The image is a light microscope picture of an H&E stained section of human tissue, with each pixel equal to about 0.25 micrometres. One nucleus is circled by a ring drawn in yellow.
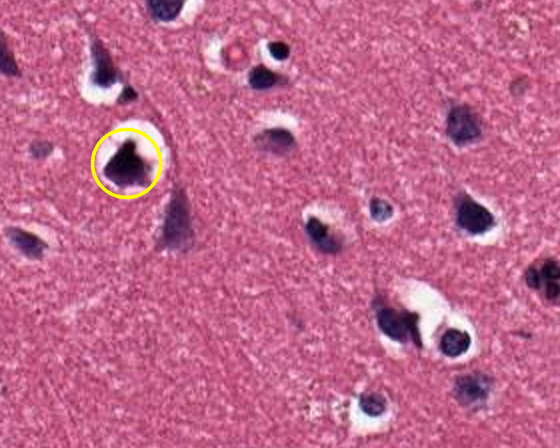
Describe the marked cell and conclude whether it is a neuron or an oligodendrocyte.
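The cell appears as a sharply angular, roughly triangular body that stains very dark purple, darker than most of the nuclei around it. The dark body is evenly and densely stained, with no internal detail visible. No separate rim of pink cytoplasm can be made out around the dark body. Just below and to the right lies another angular purple cell that has no clear space around it. This is a neuron.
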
